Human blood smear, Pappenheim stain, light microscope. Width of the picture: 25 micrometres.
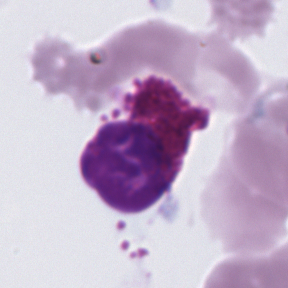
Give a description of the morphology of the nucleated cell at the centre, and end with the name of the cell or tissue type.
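Smooth, rounded outline at lower left; ragged at upper right, where granules bulge out. Coarse reddish-purple granules crowded together in the upper right part of the cell. Nucleus deep purple, crossed by paler curved creases. Several loose granules scattered outside the cell, below it. Eosinophil.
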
